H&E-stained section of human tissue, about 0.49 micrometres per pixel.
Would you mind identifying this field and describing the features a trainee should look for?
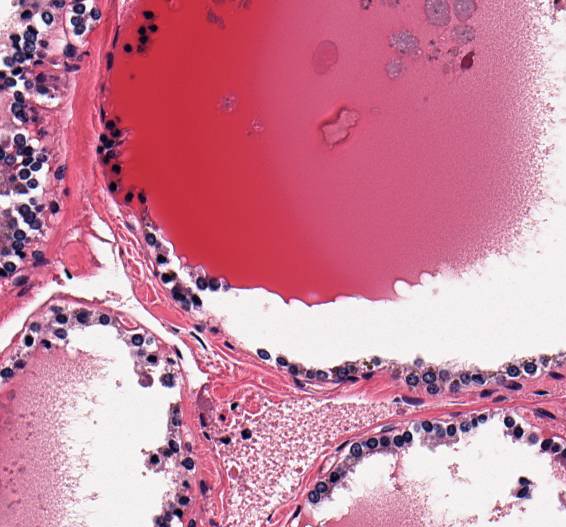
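Answer: thyroid follicle. Large dilated spaces separated by thin fibrous septa dominate the field, each lined by one layer of flattened to cuboidal cells with round dark nuclei.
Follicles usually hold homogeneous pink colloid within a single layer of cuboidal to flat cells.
The upper space holds dense, homogeneous deep pink material, and smaller spaces at bottom left and right hold paler, finely fluffy pink material.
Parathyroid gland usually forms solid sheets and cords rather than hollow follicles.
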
